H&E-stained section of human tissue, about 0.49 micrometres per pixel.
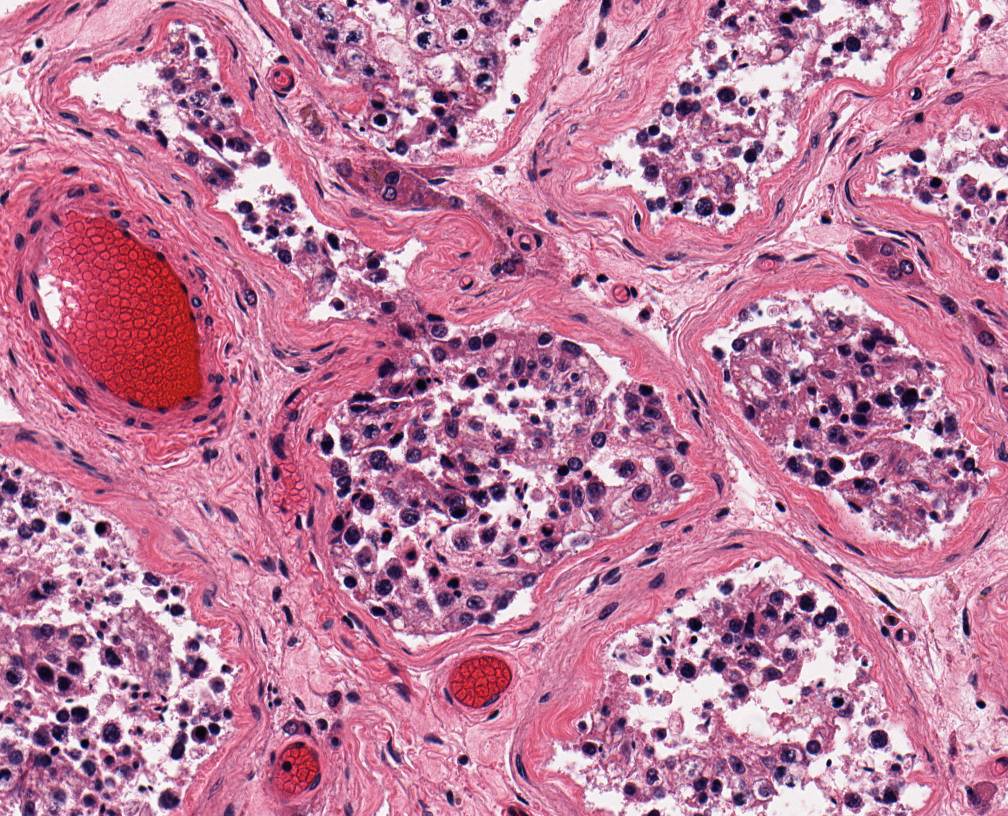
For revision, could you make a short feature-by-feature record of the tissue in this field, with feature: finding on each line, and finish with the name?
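Units: rounded to oval, cell-filled, separated by pink fibrous bands
Wall: thick, concentrically layered, pink, with flattened spindle-shaped nuclei
Contents: cells lying loosely, not in an orderly layer along the wall
Nuclei: many small, round, dark-staining
Name: testis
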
